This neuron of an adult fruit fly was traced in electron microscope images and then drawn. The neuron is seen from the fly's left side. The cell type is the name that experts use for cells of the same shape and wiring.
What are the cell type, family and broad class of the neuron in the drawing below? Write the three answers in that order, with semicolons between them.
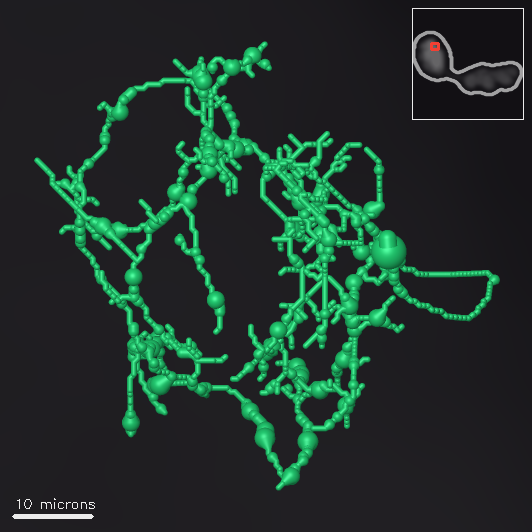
CB1503; hemilineage LHp1; central-brain intrinsic neuron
